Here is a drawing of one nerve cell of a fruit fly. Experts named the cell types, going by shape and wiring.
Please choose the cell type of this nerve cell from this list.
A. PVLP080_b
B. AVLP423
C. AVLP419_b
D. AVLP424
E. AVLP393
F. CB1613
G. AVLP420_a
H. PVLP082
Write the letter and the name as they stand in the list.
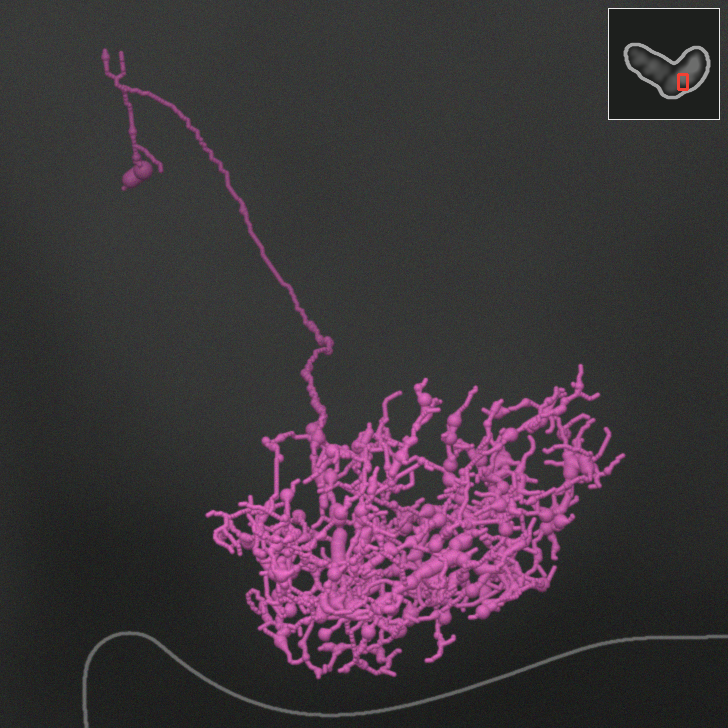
C. AVLP419_b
